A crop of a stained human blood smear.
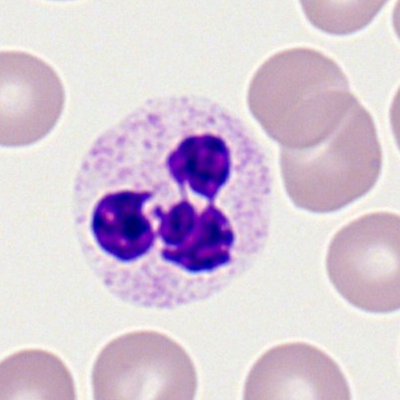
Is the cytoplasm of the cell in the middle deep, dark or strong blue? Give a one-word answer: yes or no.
No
